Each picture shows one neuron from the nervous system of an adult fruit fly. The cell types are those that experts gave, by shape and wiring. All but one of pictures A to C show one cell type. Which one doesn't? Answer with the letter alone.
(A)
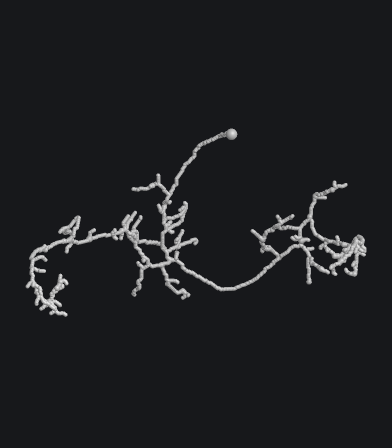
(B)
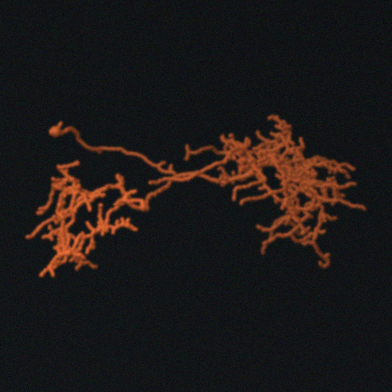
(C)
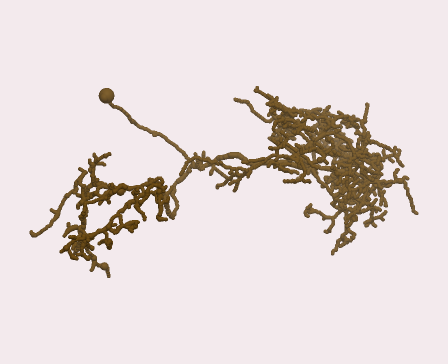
A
